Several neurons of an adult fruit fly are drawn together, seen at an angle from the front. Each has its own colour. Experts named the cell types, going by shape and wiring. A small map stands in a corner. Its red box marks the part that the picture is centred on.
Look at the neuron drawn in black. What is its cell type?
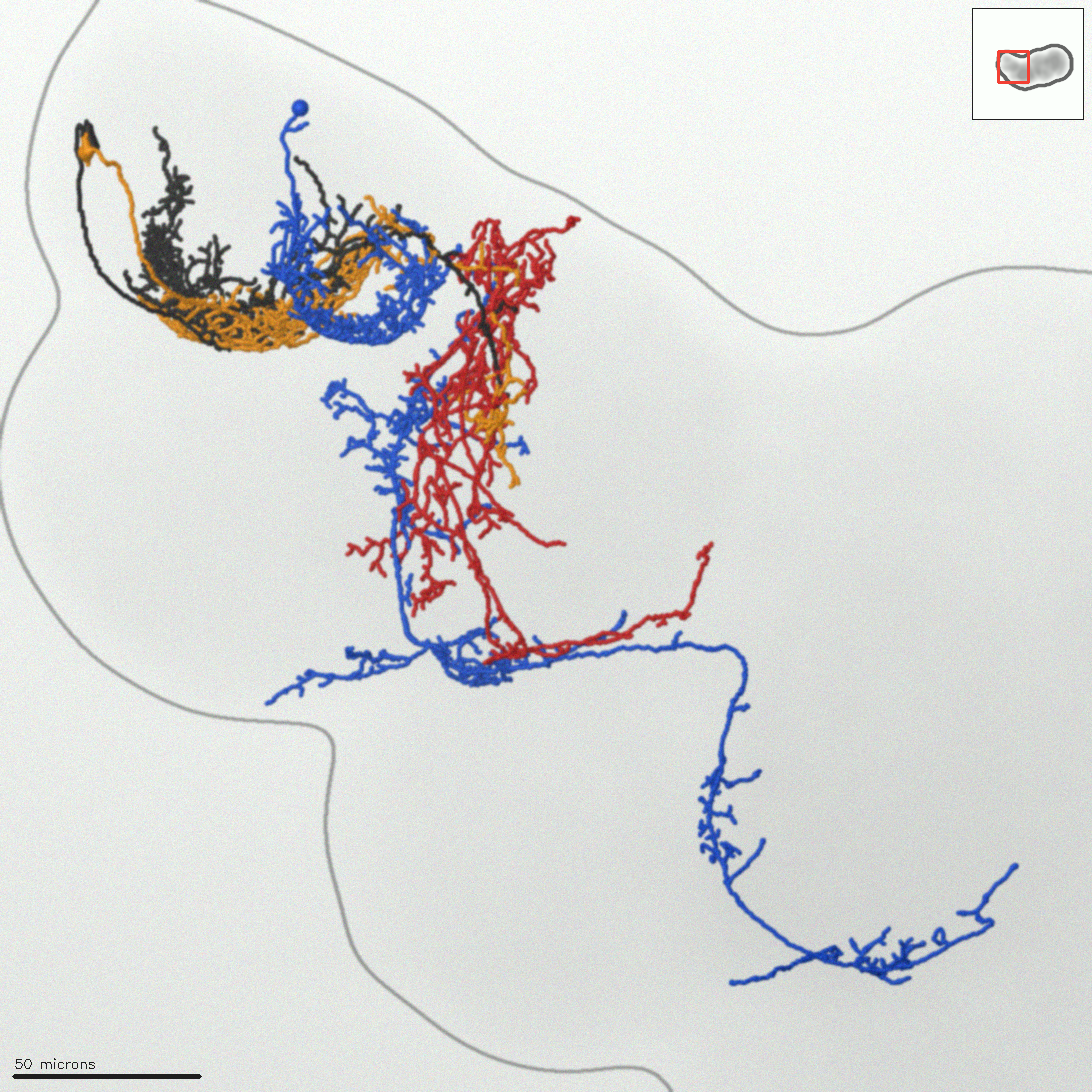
IN01A065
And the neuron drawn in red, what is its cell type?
IN14A020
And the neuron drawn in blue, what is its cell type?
IN01A048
